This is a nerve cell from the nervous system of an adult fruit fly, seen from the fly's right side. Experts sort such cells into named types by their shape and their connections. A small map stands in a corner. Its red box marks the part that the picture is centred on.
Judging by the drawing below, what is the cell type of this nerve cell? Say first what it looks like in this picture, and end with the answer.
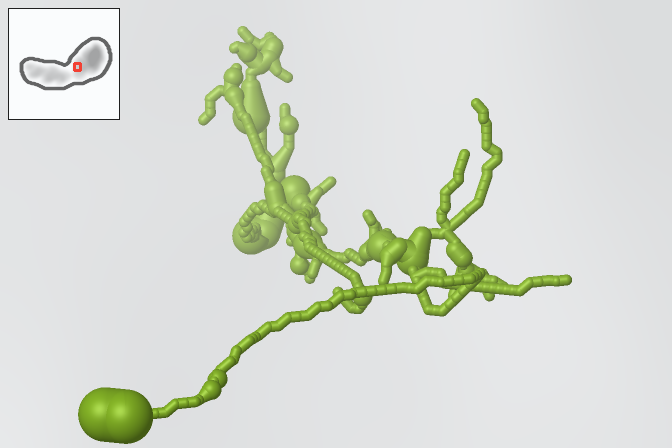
In this view it is about as wide as it is tall. It is an optic-lobe intrinsic neuron. The cell type is Mi15.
